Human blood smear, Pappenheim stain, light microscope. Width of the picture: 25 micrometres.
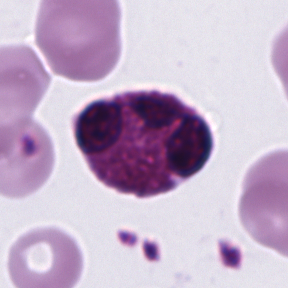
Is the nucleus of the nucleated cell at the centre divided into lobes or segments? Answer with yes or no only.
Yes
